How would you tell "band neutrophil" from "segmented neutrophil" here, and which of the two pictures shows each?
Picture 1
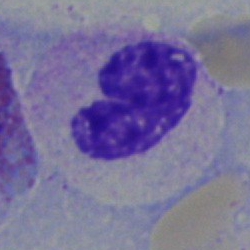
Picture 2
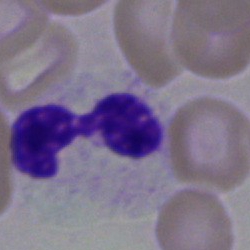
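First item, identity: the band neutrophil is in picture 1 and the segmented neutrophil in picture 2. Second, outline: the band neutrophil is roughly round with a smooth edge, while the segmented neutrophil's outer border is faint and hard to trace. Third, nucleus: in the band neutrophil it is indented, with the notch on its left side, and lies off-centre toward the upper right of the cell. Fourth, chromatin: dark purple in both, coarsely clumped in the band neutrophil and dense in the segmented neutrophil.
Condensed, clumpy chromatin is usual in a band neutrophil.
No distinct nucleolus is visible in the band neutrophil. Fifth, cytoplasm: the segmented neutrophil's is very pale, close to the tone of the background. Last, surroundings: part of another cell with reddish granules lies at the left edge of picture 1.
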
